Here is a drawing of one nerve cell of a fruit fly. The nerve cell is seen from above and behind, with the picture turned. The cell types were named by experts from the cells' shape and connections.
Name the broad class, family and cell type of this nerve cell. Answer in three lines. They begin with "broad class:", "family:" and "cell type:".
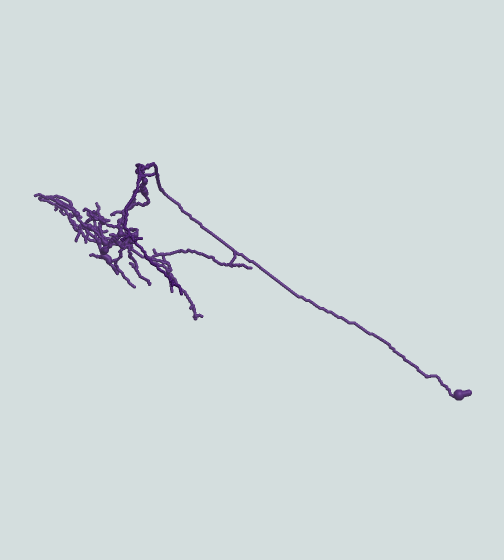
broad class: nerve-cord intrinsic neuron
family: hemilineage 02A
cell type: IN02A065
